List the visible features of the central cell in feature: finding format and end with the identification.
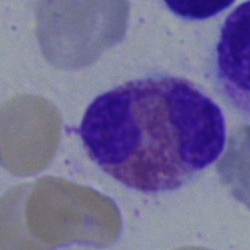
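Shape: roughly oval, somewhat wider than tall
Edge: smooth
Chromatin: dark purple, coarsely clumped
Nucleoli: none seen in either lobe
Vacuoles: none visible in the cytoplasm
Name: eosinophil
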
